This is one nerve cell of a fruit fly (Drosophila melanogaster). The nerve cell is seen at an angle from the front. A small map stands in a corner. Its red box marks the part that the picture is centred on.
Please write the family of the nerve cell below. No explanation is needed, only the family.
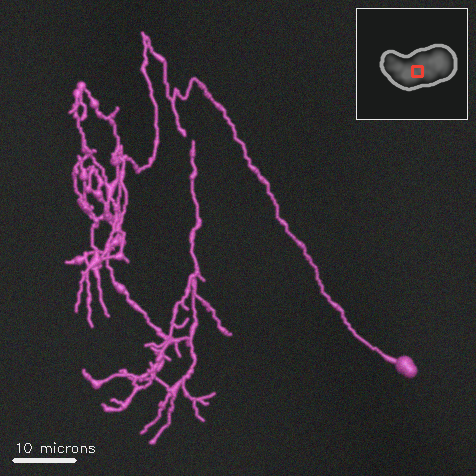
Li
